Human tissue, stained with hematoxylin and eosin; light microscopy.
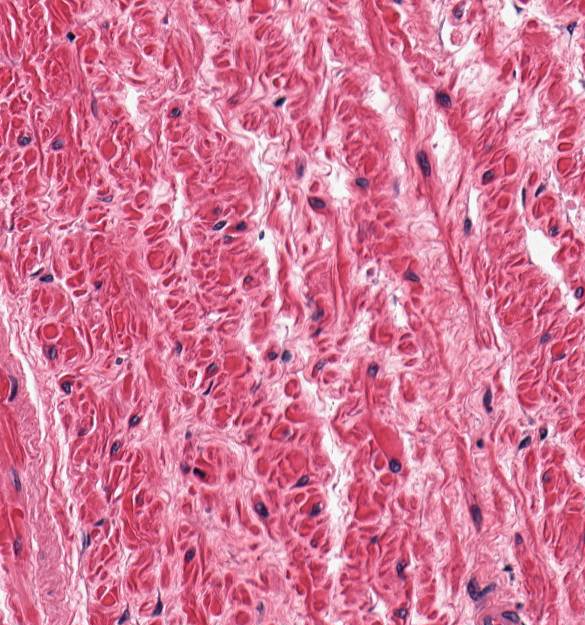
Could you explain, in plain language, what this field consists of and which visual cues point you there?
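The field shows fibromuscular stroma. Many of the pink cells are cut across or obliquely, giving small rounded to polygonal profiles. Their cytoplasm is strongly and fairly evenly eosinophilic, with no visible vacuoles.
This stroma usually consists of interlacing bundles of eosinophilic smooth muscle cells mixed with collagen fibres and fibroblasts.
No epithelium or glandular structures appear anywhere in the field.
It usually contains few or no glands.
No fat cells are seen.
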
